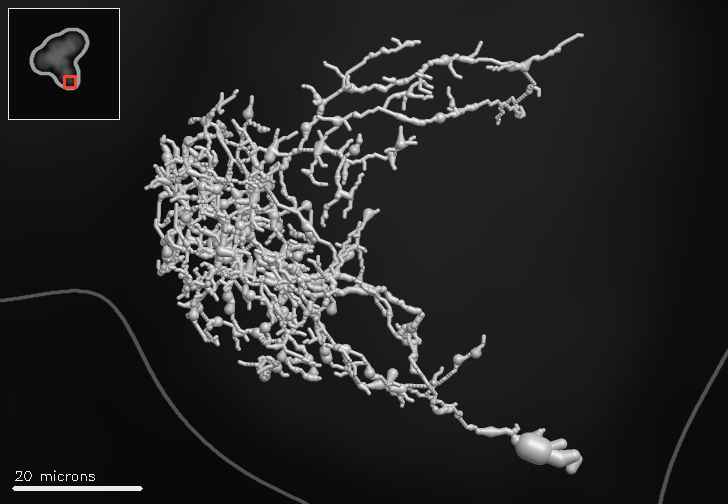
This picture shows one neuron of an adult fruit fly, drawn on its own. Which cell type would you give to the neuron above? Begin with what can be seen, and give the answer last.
The cell body can be seen at the lower right of the picture. By the scale bar it is about 70 microns wide in this view. Its broad class is nerve-cord intrinsic neuron. It is of cell type INXXX379.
